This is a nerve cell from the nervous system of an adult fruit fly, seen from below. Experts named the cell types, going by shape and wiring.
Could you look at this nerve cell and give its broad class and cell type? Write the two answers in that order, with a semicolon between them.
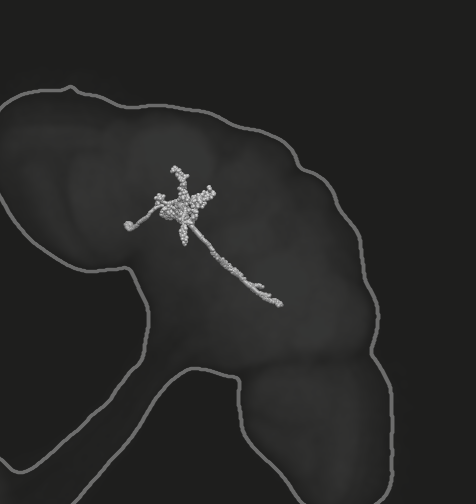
central-brain intrinsic neuron; AMMC-A1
